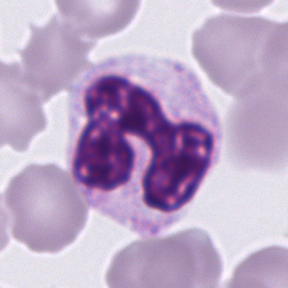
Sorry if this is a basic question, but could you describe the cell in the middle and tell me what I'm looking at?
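The outline is roughly round, with a smooth edge and no surface projections. Pale pinkish-lilac cytoplasm contains fine pink-violet granules scattered evenly throughout, and no vacuoles are seen in it. This cell is a segmented neutrophil.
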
